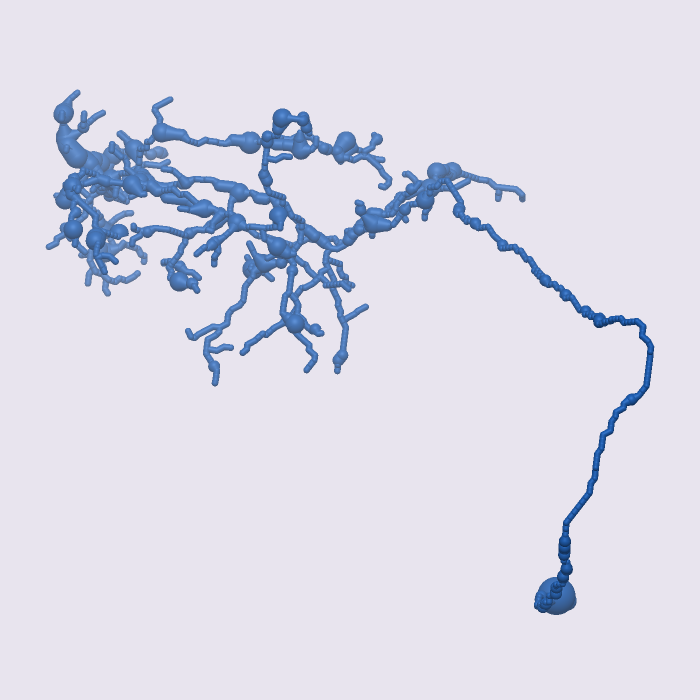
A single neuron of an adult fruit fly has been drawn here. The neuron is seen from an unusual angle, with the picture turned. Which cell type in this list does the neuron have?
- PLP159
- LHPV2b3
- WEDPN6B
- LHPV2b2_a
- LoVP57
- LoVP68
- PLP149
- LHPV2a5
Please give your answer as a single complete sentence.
As a matter of cell type, the neuron is LHPV2a5.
